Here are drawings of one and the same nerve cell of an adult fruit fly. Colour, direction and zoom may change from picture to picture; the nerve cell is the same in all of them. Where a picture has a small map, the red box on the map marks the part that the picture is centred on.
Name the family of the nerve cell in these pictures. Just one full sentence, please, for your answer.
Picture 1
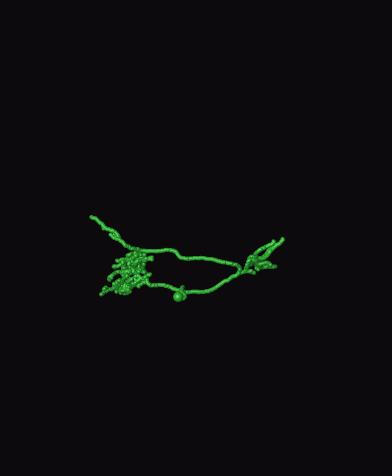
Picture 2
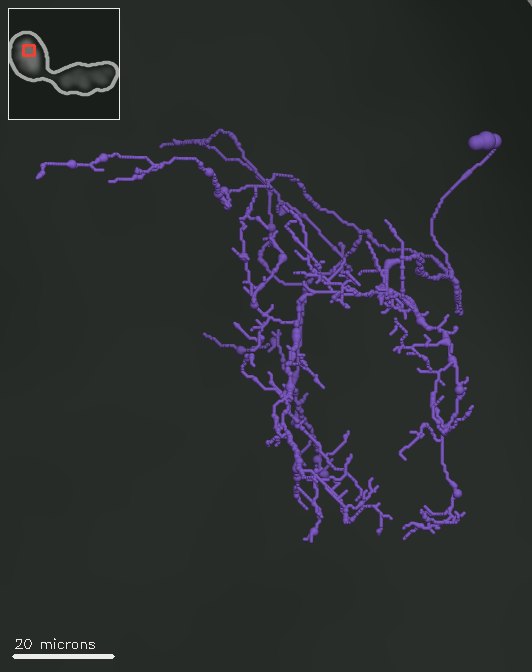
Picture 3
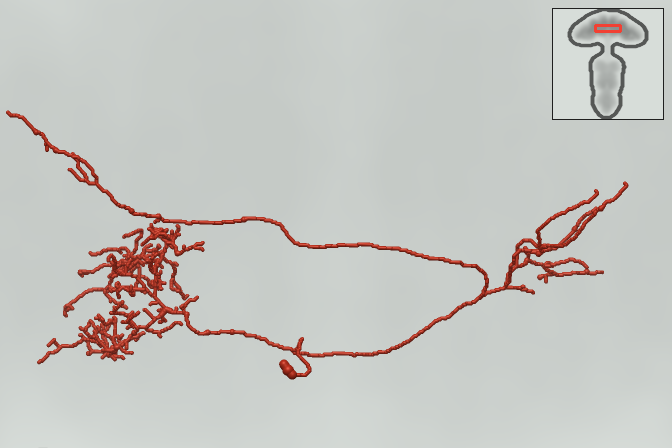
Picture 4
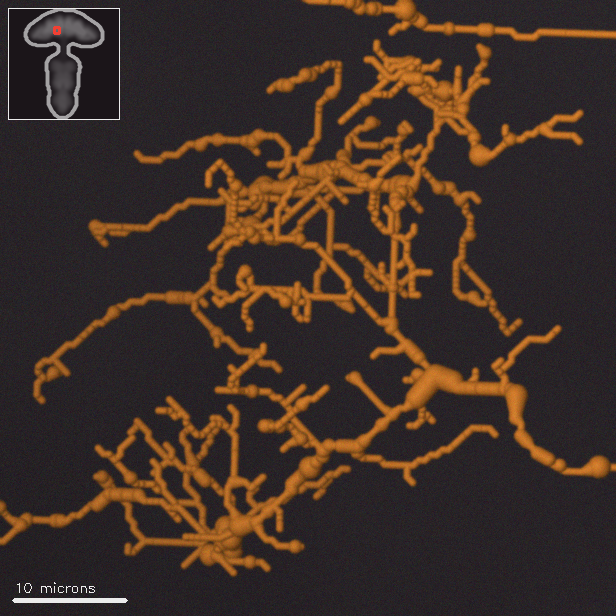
It is to family hemilineage DM1_dorsal that the nerve cell is assigned.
